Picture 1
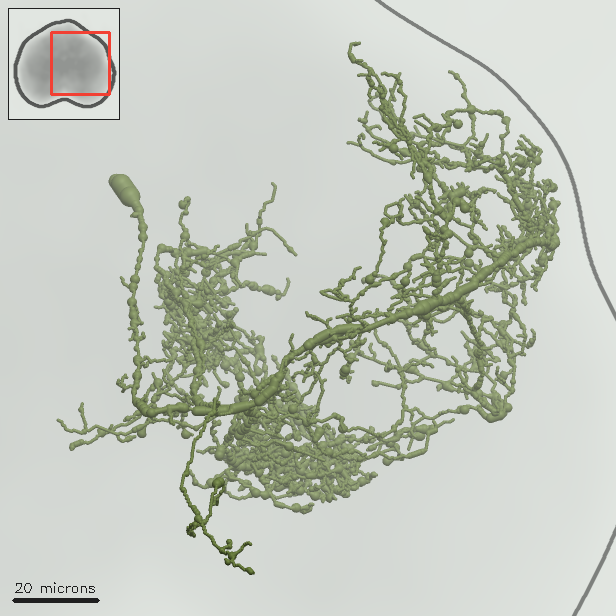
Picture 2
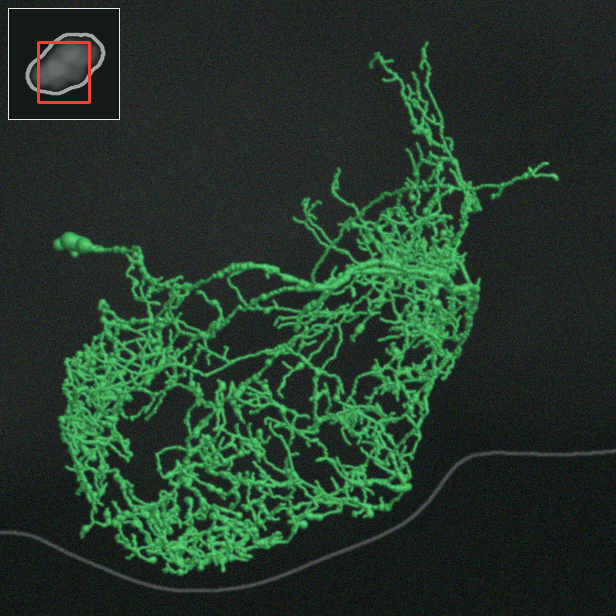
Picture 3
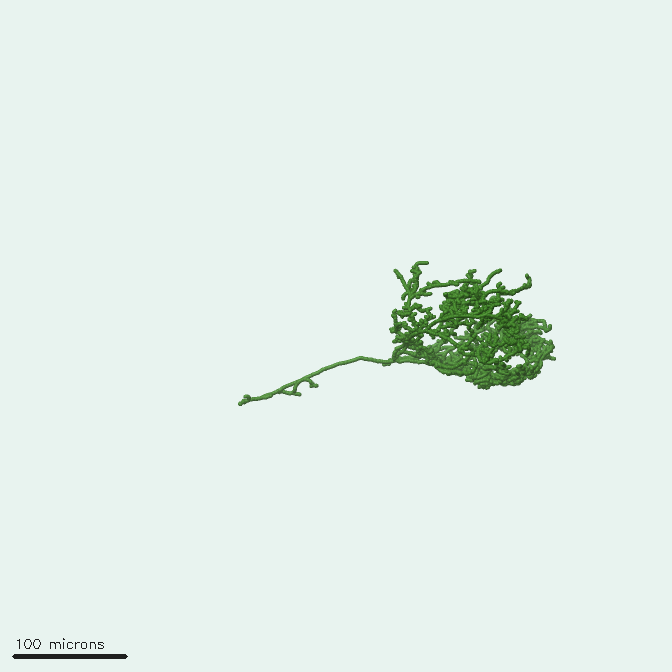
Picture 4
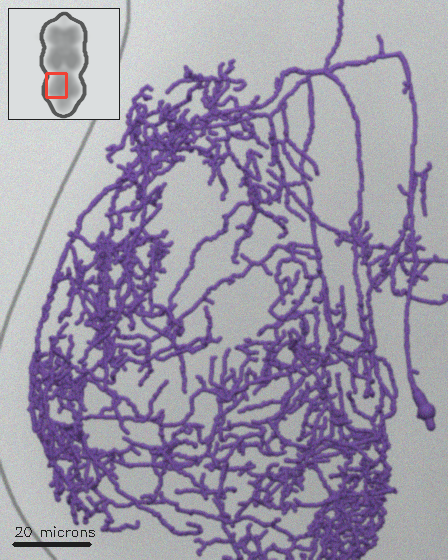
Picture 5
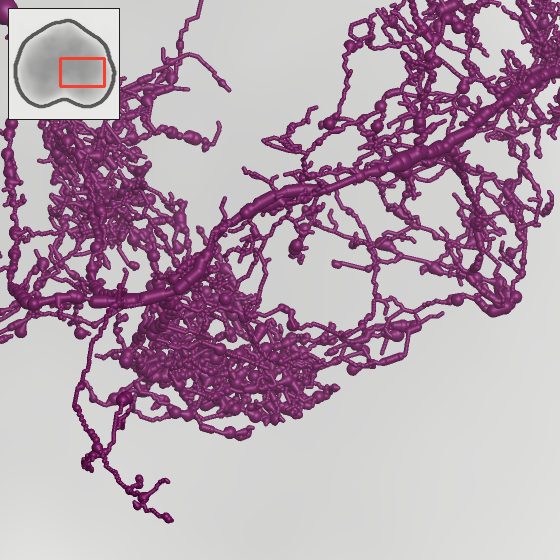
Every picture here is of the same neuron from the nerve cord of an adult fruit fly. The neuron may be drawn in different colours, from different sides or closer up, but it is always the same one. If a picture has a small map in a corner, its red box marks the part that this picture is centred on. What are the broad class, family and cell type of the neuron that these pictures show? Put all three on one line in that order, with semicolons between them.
nerve-cord intrinsic neuron; hemilineage 12B; IN12B011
